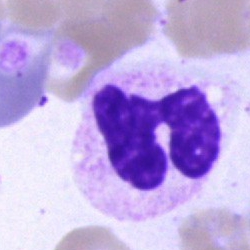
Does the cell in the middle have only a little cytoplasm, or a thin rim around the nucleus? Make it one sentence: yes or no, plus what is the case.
No, the cytoplasm of this cell is abundant.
